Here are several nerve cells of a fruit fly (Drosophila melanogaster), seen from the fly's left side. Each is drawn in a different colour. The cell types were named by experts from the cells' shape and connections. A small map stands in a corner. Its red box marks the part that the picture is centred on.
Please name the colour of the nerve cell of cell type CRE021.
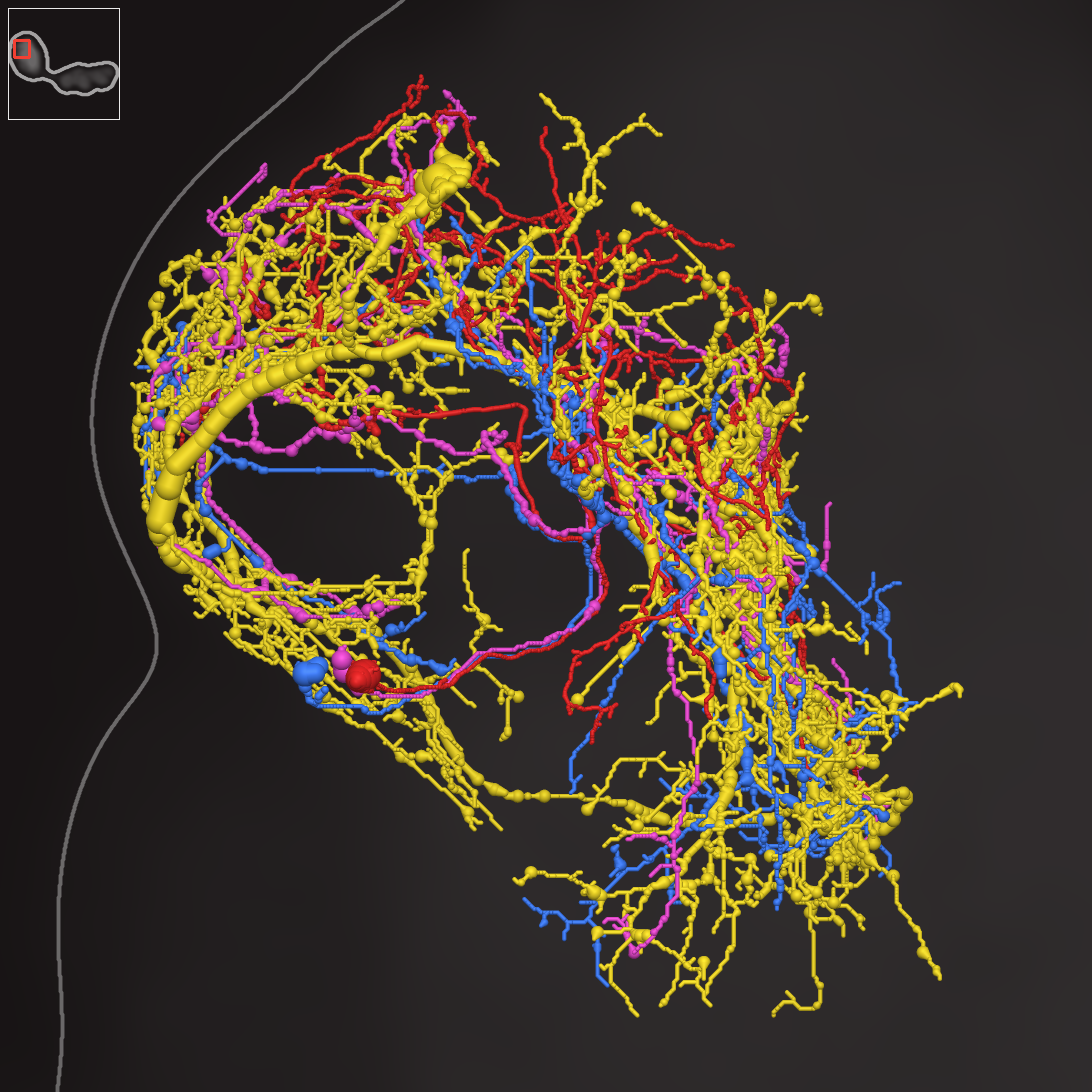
yellow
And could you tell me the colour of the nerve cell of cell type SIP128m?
red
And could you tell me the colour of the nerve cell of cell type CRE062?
magenta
